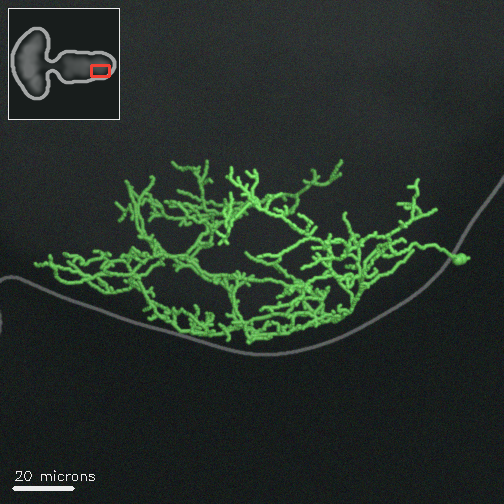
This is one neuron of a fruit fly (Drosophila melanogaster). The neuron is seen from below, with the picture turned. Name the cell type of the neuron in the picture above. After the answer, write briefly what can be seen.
The cell type is IN13A031. It is a nerve-cord intrinsic neuron. It lies in the nerve cord. By the scale bar it is about 150 microns wide in this view.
